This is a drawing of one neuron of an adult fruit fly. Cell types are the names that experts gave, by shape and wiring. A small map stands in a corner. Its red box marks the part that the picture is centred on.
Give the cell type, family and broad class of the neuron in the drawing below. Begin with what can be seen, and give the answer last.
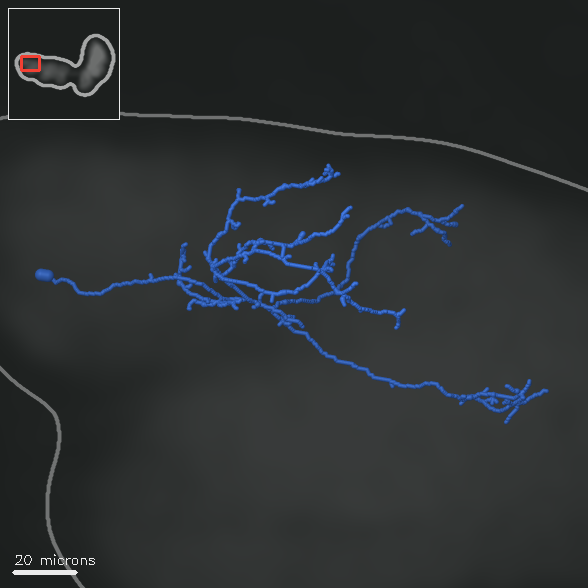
Its cell body lies on the left of the picture. From left to right in the picture it spans about 170 microns. The picture shows dozens of branch ends. Its cell type is IN20A.22A088. The family is hemilineage 20A.22A. Its broad class is nerve-cord intrinsic neuron.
